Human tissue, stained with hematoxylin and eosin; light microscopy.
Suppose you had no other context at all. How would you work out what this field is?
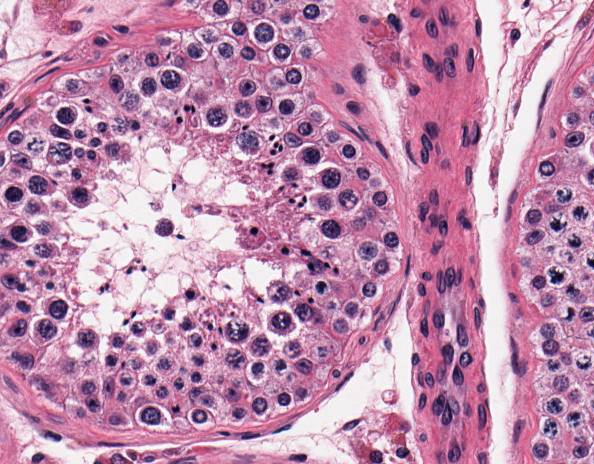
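A seminiferous tubule is the main structure here. A large rounded tubule fills the left two-thirds, and its wall has many layers of rounded cells, not a single layer.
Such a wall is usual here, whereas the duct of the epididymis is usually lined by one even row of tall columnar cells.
Primary spermatocytes with large round nuclei and coarse, clumped dark chromatin are numerous in the middle layers.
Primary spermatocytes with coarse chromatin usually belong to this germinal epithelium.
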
